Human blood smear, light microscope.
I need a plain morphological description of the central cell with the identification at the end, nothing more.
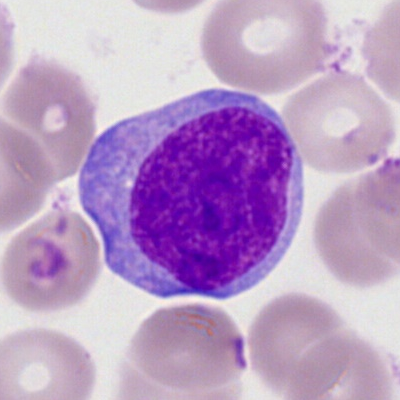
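The nucleus is off-centre, displaced toward the right of the cell. Blue cytoplasm forms its broadest band to the left of the nucleus and is a darker blue along the outer rim. The outline is smooth, with no hair-like projections. This is a myeloblast.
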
